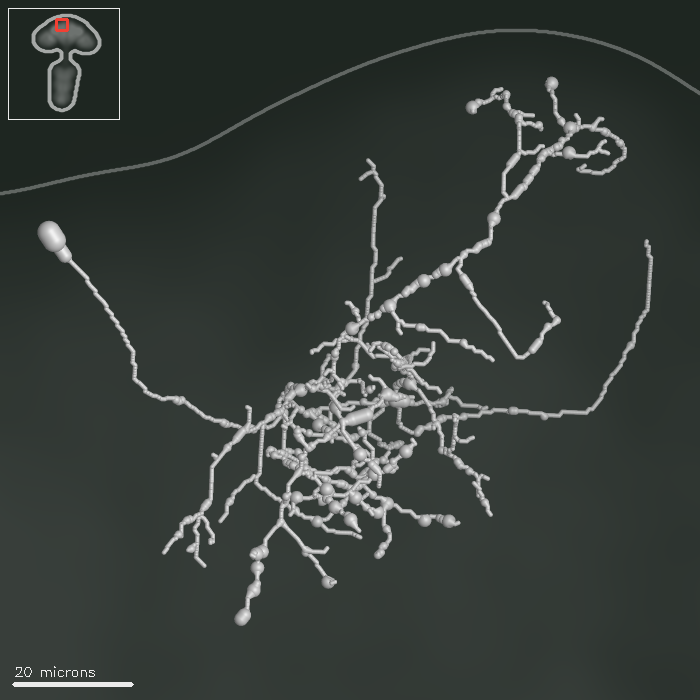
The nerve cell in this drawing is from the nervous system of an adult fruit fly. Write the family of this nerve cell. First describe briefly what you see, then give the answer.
It lies in the brain. By the scale bar it is about 100 microns wide in this view. The picture shows dozens of branch ends. Its broad class is central-brain intrinsic neuron. Its family is hemilineage EBa1.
